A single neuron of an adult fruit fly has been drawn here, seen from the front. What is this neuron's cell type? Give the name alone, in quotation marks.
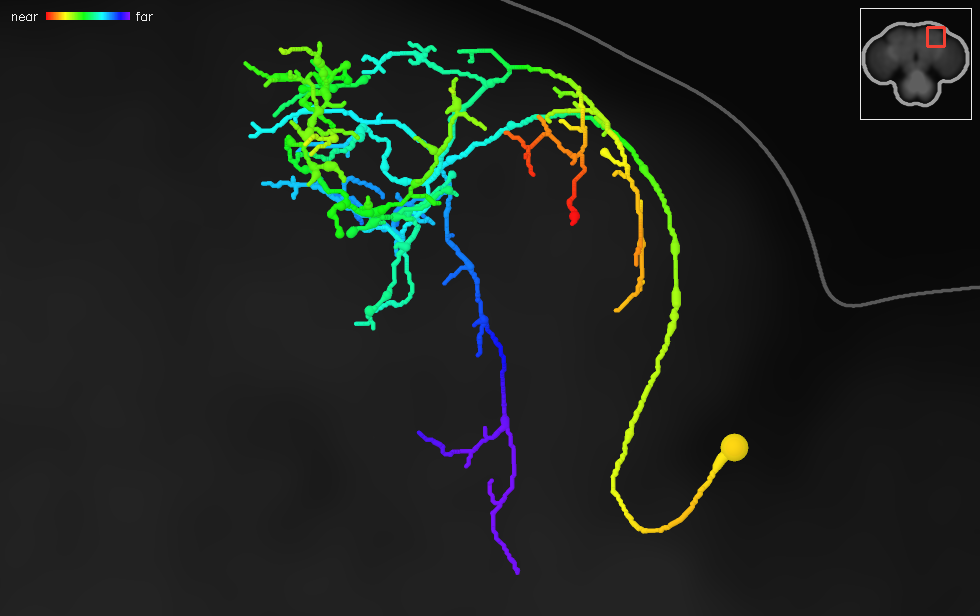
"SLP078"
